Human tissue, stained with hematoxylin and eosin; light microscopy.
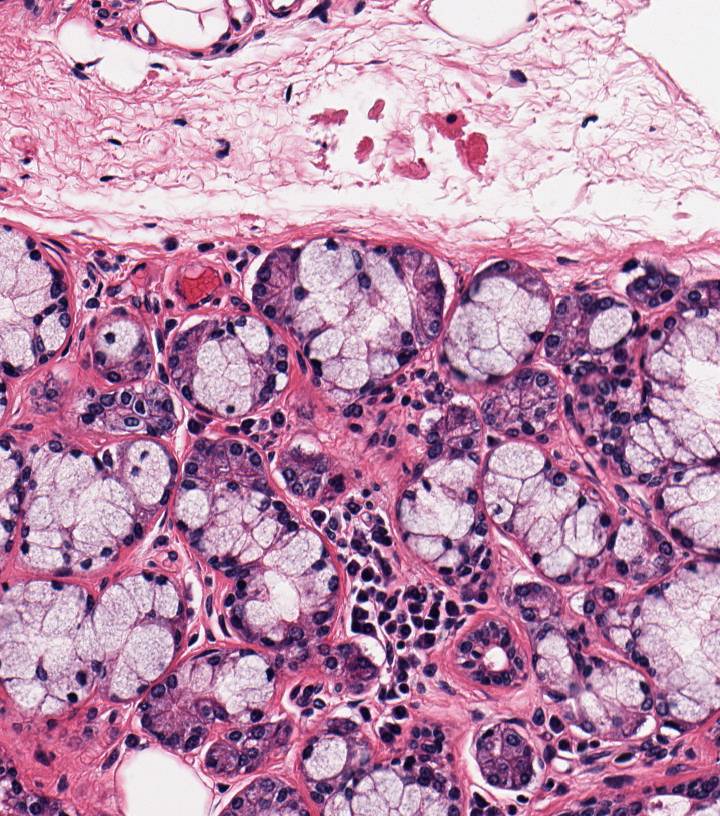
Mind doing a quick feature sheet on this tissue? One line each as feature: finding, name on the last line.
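Top band: loose, pale connective tissue.
Below that: closely packed glandular acini, filling everything else.
Acini: mostly mucous, with pale, foamy, greyish-violet cytoplasm.
Mucous cell nuclei: small, dark, flattened against each acinus base.
Collagen: thin pink strands separating individual acini.
Name: minor salivary gland.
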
